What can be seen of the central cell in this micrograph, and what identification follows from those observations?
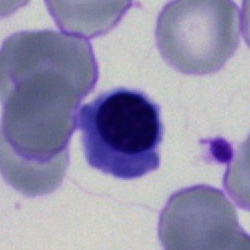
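Set off-centre toward the upper right of the cell, the nucleus has dense, dark purple, coarsely clumped chromatin. No nucleoli can be seen within it. The cytoplasm shows no visible granules. The name of this cell is erythroblast.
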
